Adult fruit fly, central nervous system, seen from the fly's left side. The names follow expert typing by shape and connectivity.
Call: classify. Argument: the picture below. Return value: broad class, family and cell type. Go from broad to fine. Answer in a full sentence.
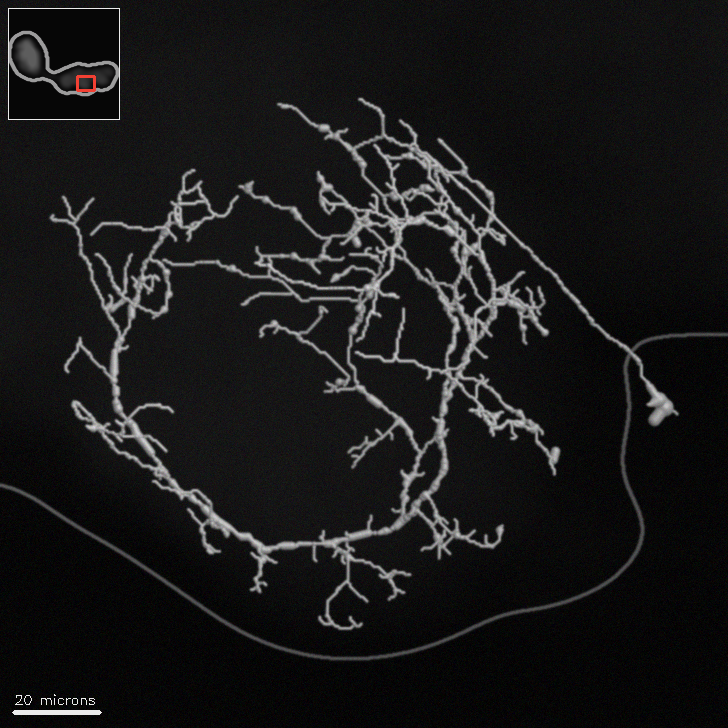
A nerve-cord intrinsic neuron of hemilineage 03A, type IN03A060.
